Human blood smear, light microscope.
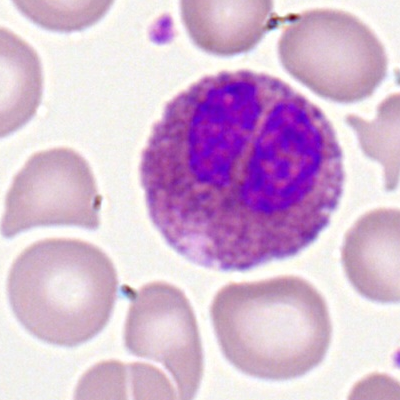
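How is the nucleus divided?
Into two lobes, separated by a thin pale cleft.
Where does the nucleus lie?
In the upper part, with more cytoplasm below.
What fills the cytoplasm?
Coarse purplish granules, packed all around the nucleus.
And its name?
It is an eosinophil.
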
